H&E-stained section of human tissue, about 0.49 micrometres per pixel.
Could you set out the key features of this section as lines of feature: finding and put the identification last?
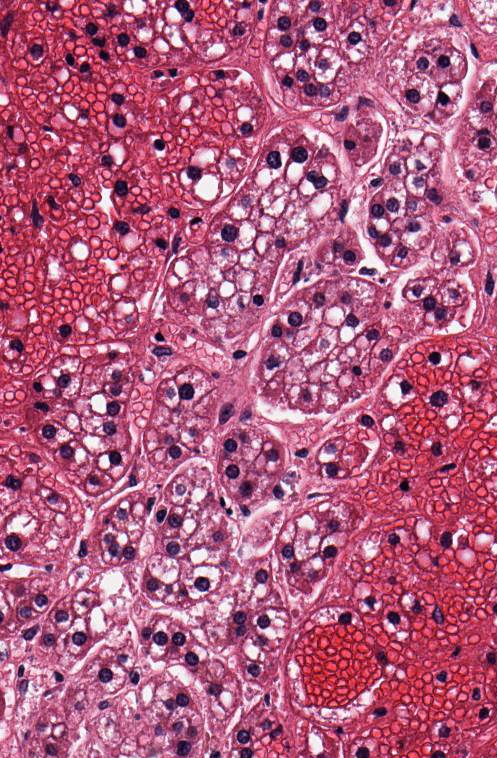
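Arrangement: rounded nests divided by thin pink septa, clearest in a central band down the field
Cytoplasm: pale, finely vacuolated in central nest cells
Nest nuclei: round, dark, mostly central
Septal nuclei: flattened, elongated, dark
Name: adrenal gland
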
